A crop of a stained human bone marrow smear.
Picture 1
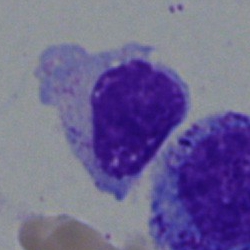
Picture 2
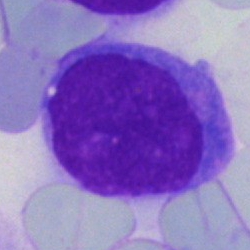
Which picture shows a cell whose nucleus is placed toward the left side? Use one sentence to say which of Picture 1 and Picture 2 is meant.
Most of the cytoplasm lies to the right of the nucleus in picture 2.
